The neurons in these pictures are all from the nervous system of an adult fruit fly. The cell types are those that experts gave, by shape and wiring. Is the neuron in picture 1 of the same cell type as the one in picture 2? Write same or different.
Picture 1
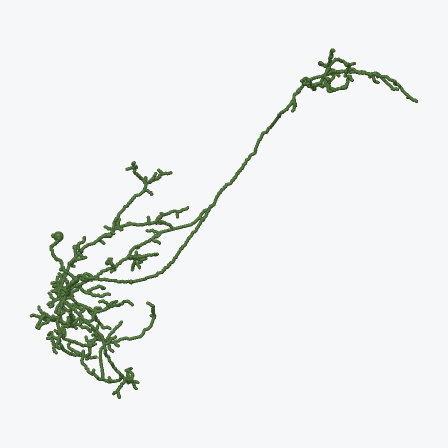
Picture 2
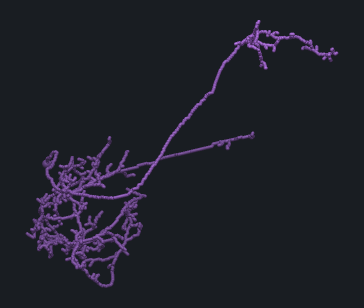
different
